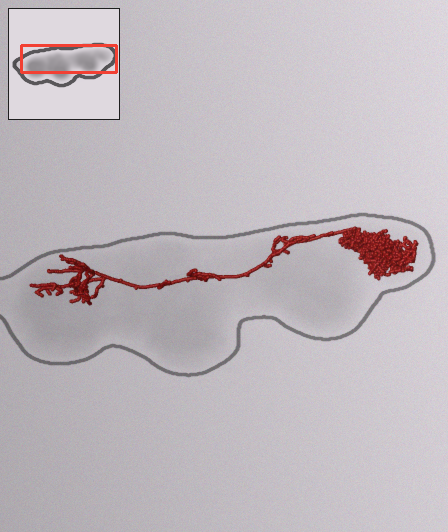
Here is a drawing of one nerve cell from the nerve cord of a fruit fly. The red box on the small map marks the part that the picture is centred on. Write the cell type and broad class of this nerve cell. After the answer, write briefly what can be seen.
It is of cell type INXXX032. It is a nerve-cord intrinsic neuron. In this view it is more than twice as wide as it is tall.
